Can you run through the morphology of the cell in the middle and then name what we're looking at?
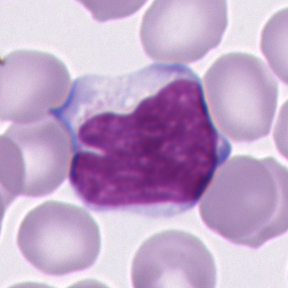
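Rather than round, the cell outline is angular and irregular. A narrow cleft cuts into the nucleus from its left side. The cytoplasm is pale grey-blue, and no distinct granules are seen in it. Answer: large granular lymphocyte.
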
